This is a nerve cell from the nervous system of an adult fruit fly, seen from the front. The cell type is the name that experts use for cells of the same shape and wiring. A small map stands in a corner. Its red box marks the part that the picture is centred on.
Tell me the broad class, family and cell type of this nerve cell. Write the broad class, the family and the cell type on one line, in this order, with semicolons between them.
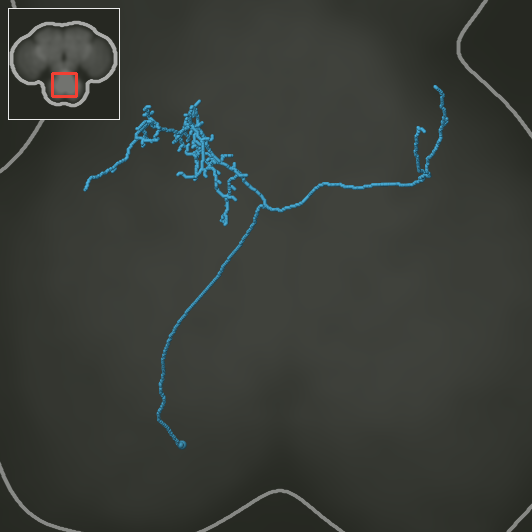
nerve-cord intrinsic neuron; hemilineage 07B; IN07B099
